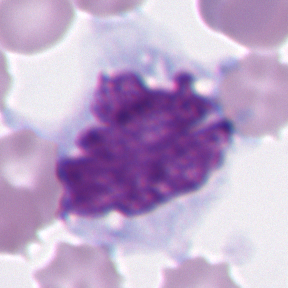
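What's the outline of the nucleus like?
Irregular and folded, with jagged edges, and the nucleus takes up a large part of the cell.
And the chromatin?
Dark purple, clumped into strands with lighter gaps in between.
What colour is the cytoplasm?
Pale greyish-blue.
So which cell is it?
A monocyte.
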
